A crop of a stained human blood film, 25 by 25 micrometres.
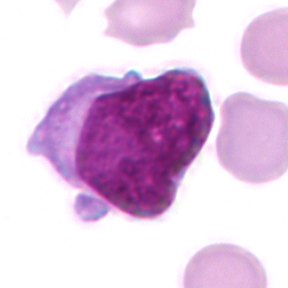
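Atypical promyelocyte with an irregular, angular outline rather than a round one. Its nucleus sits off-centre toward the right side, and the cytoplasm shows no obvious granules. A small rounded bleb of cytoplasm protrudes from the lower left edge.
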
